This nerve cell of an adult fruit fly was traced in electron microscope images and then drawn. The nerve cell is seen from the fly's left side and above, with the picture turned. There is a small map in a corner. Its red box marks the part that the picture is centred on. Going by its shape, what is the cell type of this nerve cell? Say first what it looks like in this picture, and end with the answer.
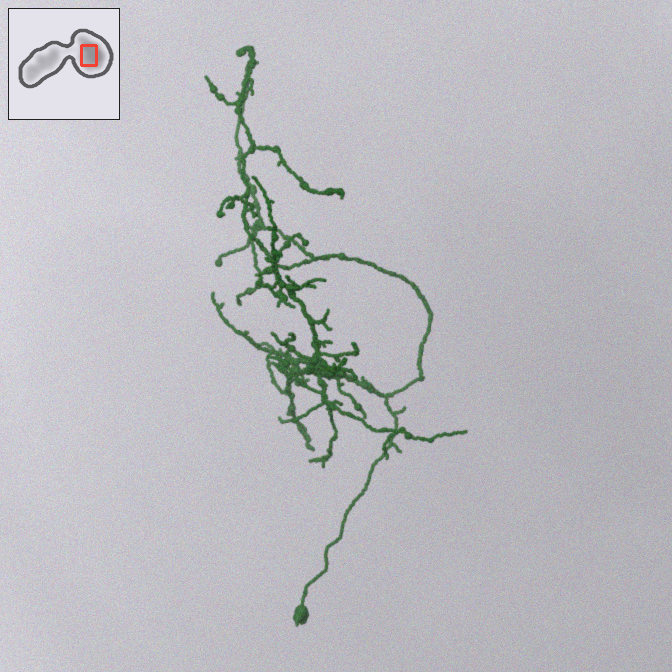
The cell body can be seen at the bottom of the picture. The picture shows dozens of branch ends. It is a central-brain intrinsic neuron. It is of cell type CB1260.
